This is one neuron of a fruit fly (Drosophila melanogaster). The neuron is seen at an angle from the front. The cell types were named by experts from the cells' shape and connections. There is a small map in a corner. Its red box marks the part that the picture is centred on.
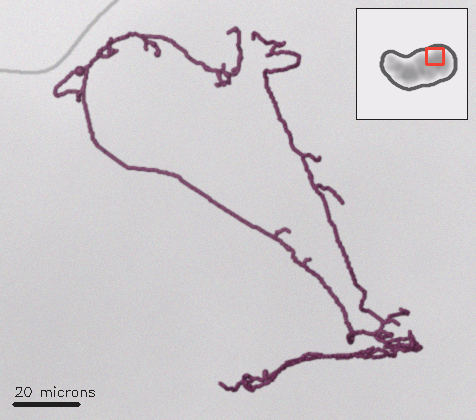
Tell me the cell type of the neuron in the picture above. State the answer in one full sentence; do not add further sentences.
To this neuron applies the cell type name KCab-p.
